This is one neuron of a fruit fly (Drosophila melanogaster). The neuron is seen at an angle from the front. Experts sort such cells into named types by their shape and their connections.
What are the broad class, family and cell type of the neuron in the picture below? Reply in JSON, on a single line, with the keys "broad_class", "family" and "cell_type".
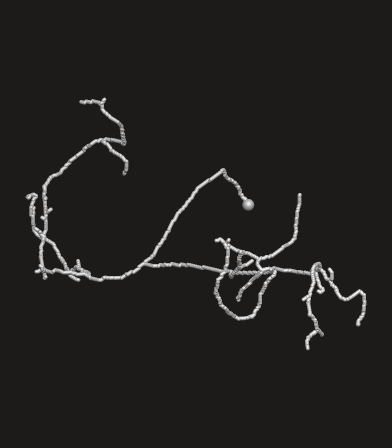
{"broad_class": "central-brain intrinsic neuron", "family": "hemilineage DM6_ventral", "cell_type": "PS267"}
